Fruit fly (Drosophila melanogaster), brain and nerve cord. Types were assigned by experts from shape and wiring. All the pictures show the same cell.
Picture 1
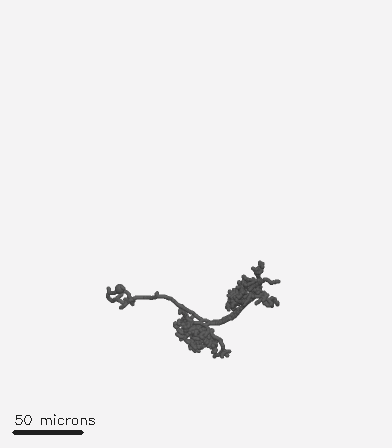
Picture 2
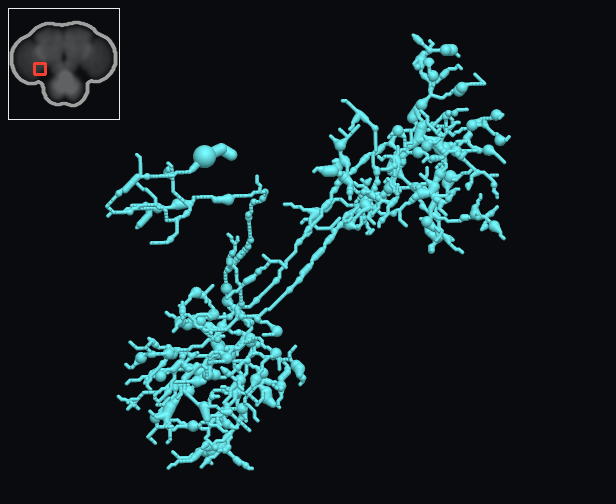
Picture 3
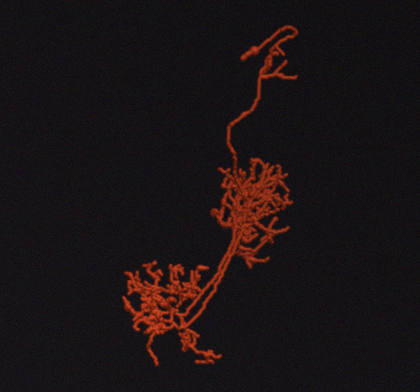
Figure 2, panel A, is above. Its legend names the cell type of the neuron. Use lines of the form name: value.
cell type: TmY19a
